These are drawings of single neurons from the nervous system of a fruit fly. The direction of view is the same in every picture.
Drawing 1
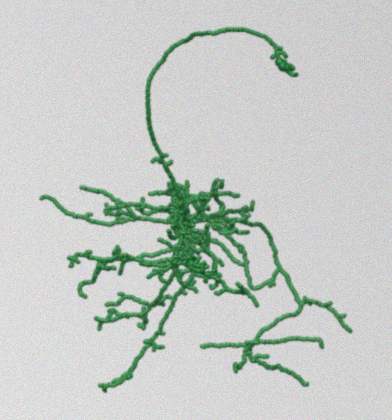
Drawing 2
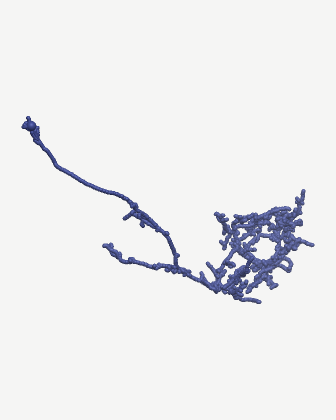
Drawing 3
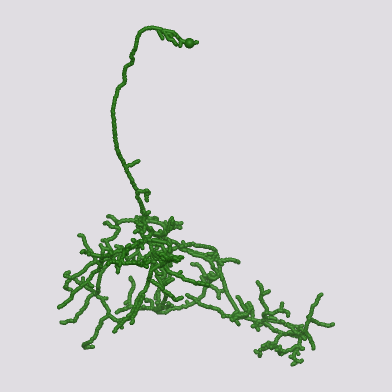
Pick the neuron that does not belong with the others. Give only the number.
2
